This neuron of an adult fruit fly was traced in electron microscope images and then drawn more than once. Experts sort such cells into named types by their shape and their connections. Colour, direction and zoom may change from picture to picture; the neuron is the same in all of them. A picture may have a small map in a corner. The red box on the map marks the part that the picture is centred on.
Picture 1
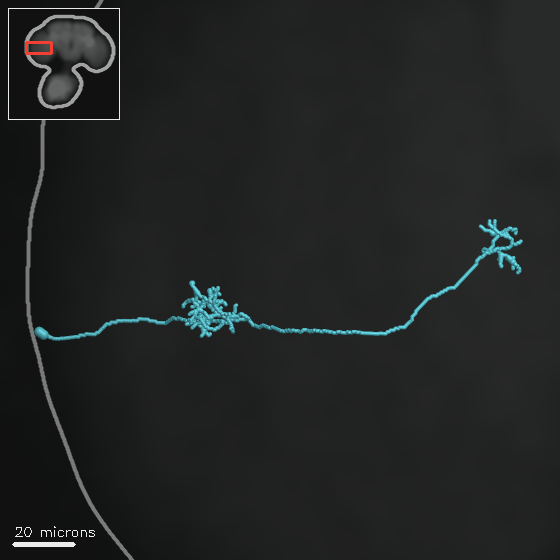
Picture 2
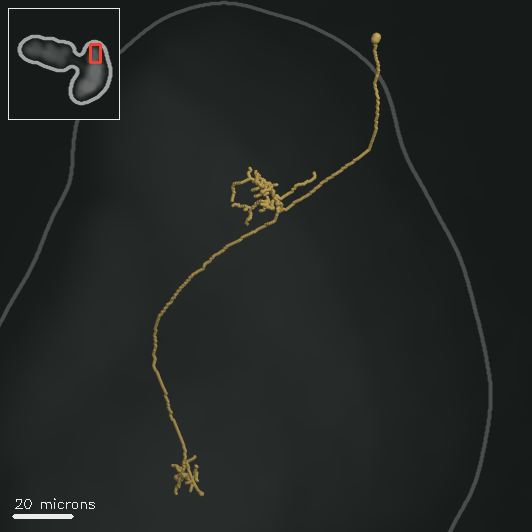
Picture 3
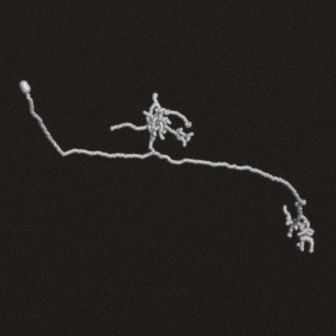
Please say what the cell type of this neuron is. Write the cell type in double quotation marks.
"Tm29"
